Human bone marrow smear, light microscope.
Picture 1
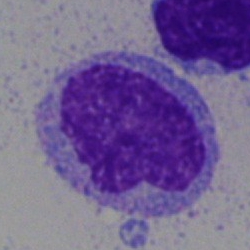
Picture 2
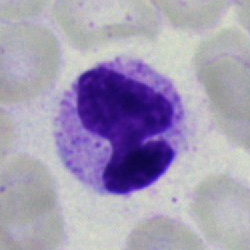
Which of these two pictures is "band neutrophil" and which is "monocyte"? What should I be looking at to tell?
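Picture 1: monocyte. Picture 2: band neutrophil. Picture 1 cell: outline roughly round to slightly oval; nucleus fills most of the cell, sits toward the upper right, shallow notch on its lower edge.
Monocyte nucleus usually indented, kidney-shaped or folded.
Chromatin: picture 1 finely stippled, small pale spots scattered through it; picture 2 dark purple and dense, no nucleoli visible.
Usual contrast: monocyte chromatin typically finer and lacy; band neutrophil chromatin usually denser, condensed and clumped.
Cytoplasm: picture 1 a pale greyish-blue rim, widest on left and lower side; picture 2 pale lilac, widest on the left, no vacuoles seen.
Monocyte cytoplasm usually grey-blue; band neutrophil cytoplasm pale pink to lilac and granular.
Picture 2 outline round and smooth. Picture 1 also holds a darker purple nucleated cell at upper right, partly cut off by the frame.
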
